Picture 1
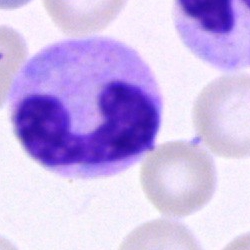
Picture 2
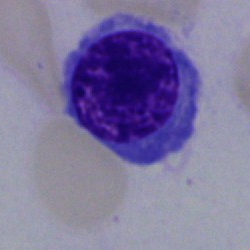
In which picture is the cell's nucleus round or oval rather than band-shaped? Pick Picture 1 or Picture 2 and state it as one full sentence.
In picture 2 the nucleus of the cell is a compact round or oval mass, not a band.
